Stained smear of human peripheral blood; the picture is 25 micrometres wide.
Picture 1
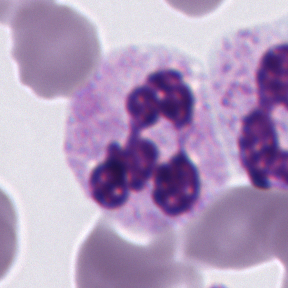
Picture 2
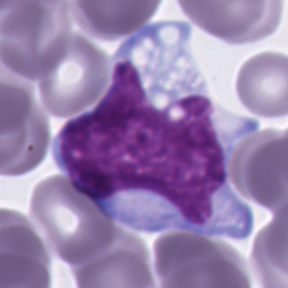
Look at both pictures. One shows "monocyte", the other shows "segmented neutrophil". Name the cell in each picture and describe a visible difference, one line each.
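Picture 1 is a segmented neutrophil. The cytoplasm holds fine, small pink-violet granules scattered evenly throughout.
Picture 2 is a monocyte. No granules are seen in the cytoplasm.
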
